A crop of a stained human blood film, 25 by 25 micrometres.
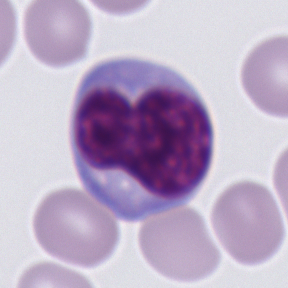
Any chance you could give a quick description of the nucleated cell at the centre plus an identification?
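Chromatin dark purple, coarsely clumped. Nucleoli not seen. Cytoplasm pale blue, free of coarse granules. Large granular lymphocyte.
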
